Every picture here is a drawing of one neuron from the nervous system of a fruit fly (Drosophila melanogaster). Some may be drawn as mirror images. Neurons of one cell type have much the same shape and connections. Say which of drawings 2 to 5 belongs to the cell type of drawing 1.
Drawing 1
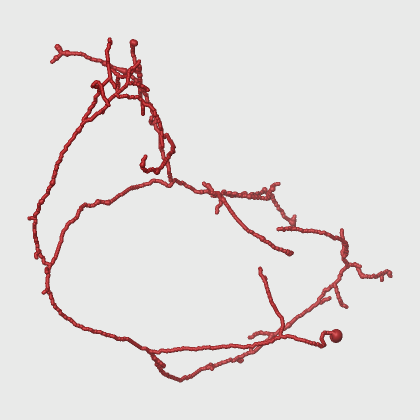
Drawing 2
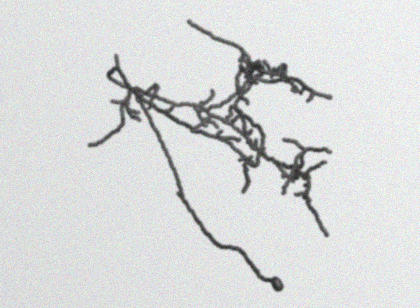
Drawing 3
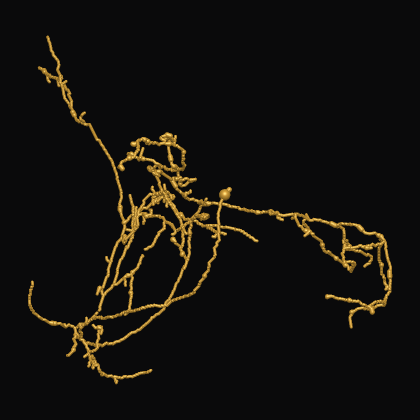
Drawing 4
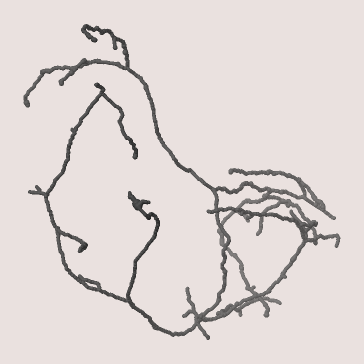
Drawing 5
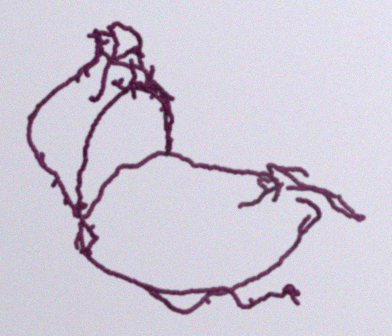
Drawing 5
